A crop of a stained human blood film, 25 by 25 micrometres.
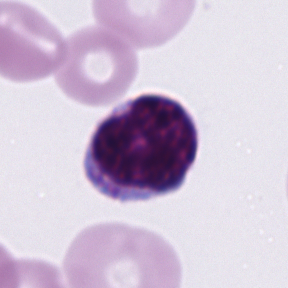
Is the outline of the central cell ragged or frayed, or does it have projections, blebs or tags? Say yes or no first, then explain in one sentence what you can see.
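No. The cell outline is smooth and roughly round.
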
